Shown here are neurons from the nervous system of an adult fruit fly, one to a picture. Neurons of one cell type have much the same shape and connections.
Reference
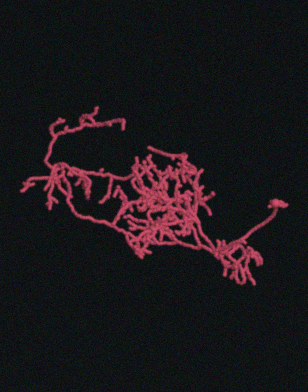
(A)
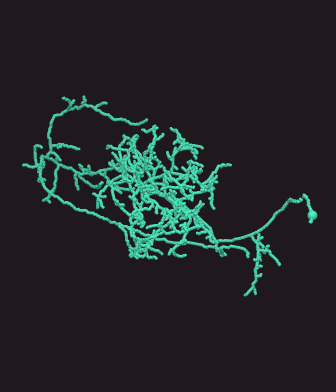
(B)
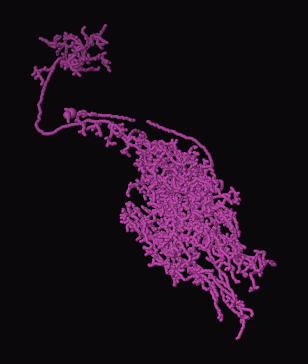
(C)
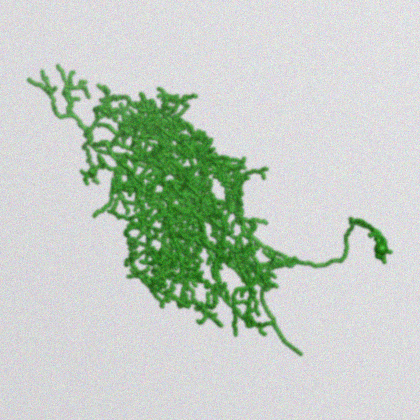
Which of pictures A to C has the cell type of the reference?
Picture A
